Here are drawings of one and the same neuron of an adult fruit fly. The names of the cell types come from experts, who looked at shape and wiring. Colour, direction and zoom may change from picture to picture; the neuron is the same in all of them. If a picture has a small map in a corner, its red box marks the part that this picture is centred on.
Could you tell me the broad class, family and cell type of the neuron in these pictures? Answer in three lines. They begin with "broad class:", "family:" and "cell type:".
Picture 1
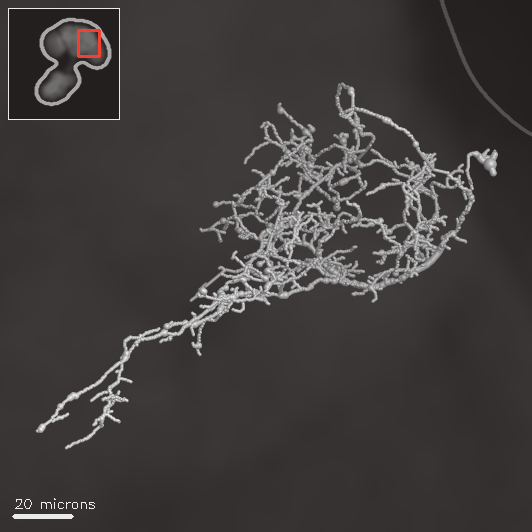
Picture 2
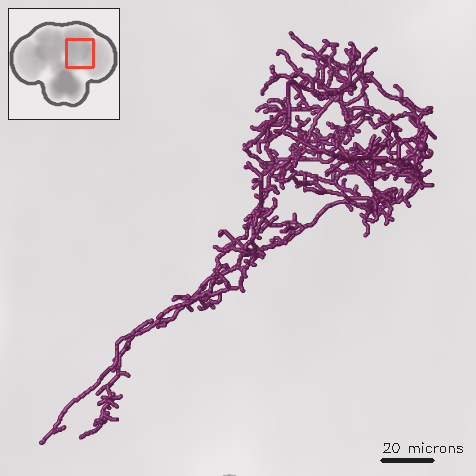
broad class: central-brain intrinsic neuron
family: hemilineage VLPa1_lateral
cell type: AVLP287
